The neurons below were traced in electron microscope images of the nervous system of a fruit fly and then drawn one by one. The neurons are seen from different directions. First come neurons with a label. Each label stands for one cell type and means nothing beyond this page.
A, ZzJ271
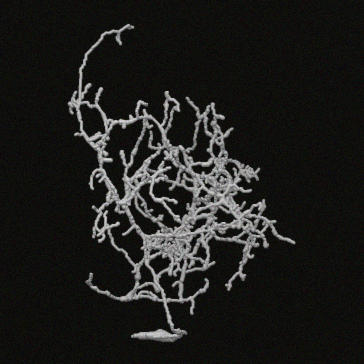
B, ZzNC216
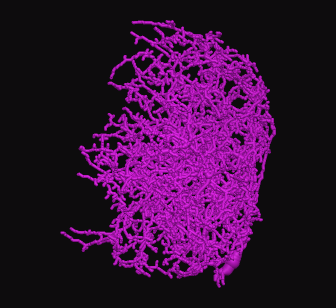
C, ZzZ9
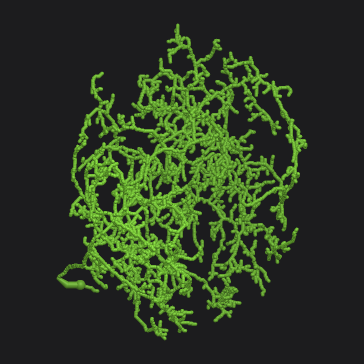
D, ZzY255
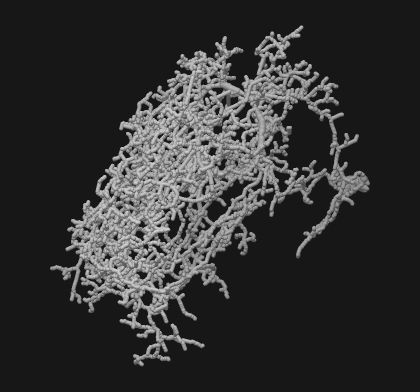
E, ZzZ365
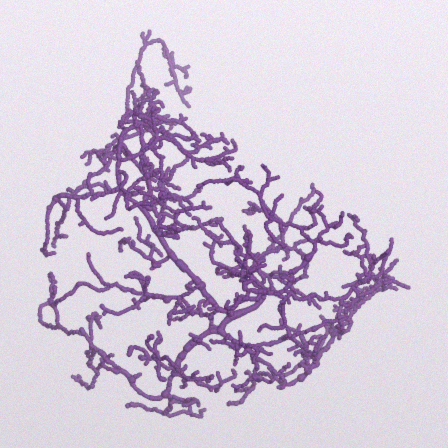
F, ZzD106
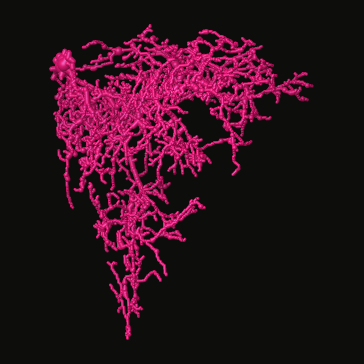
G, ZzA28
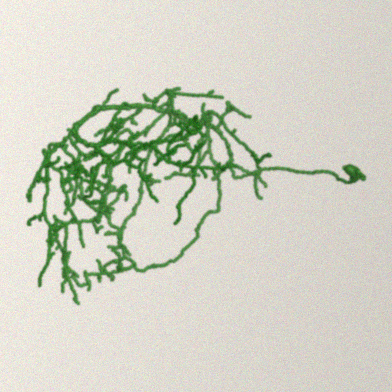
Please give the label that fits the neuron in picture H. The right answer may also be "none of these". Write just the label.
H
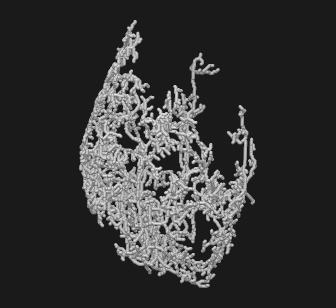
ZzD106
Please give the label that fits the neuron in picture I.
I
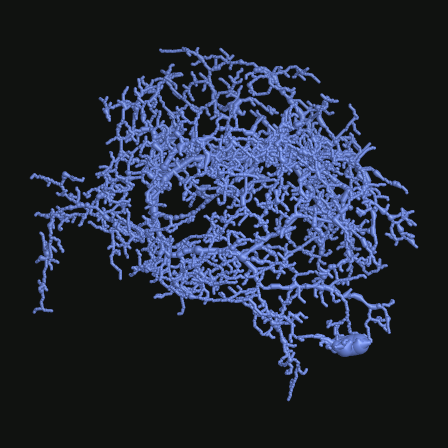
ZzY255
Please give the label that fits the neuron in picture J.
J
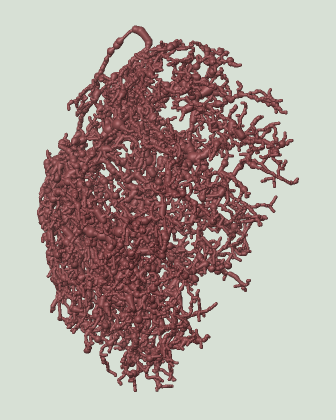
ZzNC216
